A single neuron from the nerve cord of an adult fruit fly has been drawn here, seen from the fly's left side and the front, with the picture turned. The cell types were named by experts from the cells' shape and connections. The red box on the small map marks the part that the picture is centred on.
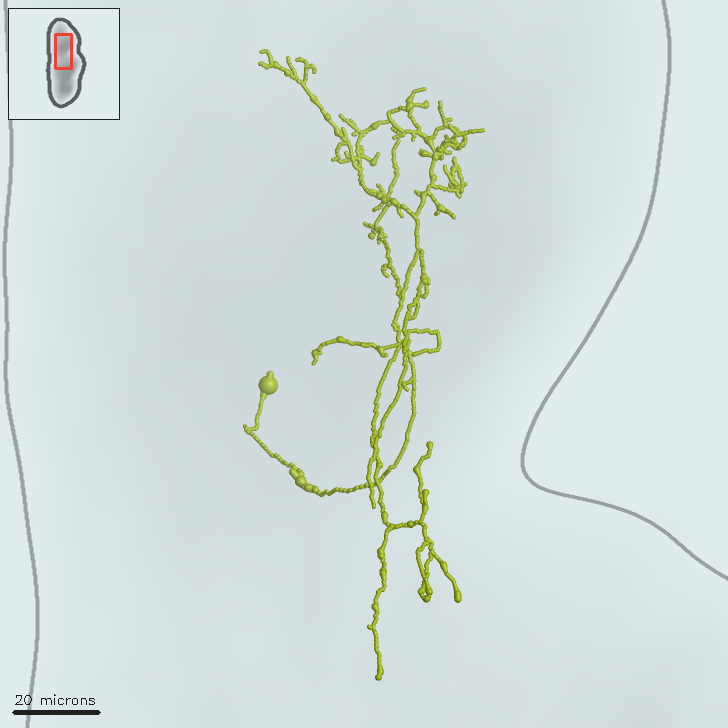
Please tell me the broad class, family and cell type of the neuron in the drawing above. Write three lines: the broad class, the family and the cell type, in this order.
nerve-cord intrinsic neuron
hemilineage 09A
IN09A051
